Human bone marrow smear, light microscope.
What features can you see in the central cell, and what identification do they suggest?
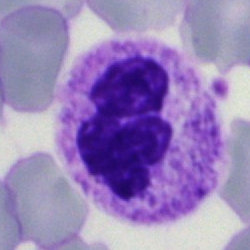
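A round, smooth outline, I notice first. Inside, the chromatin is dense and dark purple. Abundant pale pinkish-lilac cytoplasm surrounds the nucleus on all sides, with purple granules scattered throughout. So: a segmented neutrophil.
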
